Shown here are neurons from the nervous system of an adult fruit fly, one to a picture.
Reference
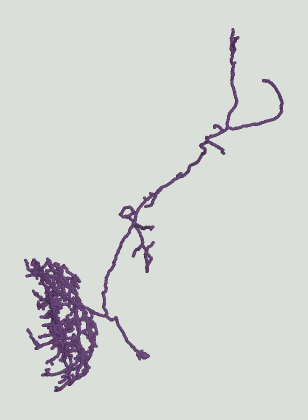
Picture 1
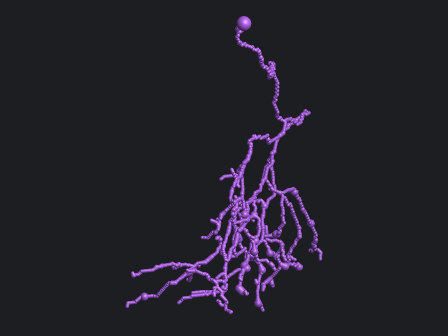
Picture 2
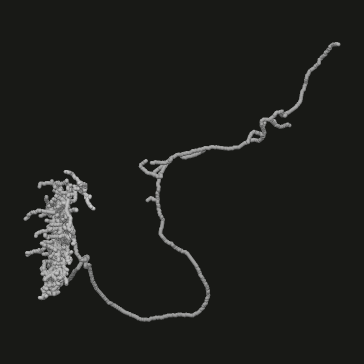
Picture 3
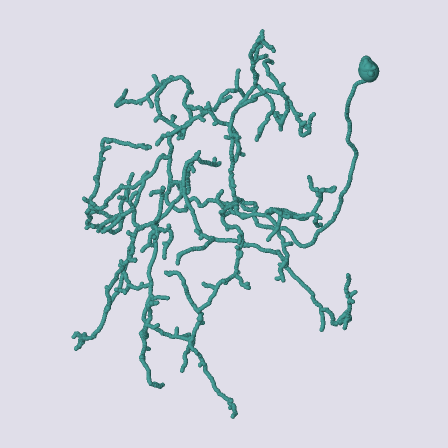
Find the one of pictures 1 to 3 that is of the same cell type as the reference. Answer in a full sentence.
The neuron in picture 2 is of the same cell type.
